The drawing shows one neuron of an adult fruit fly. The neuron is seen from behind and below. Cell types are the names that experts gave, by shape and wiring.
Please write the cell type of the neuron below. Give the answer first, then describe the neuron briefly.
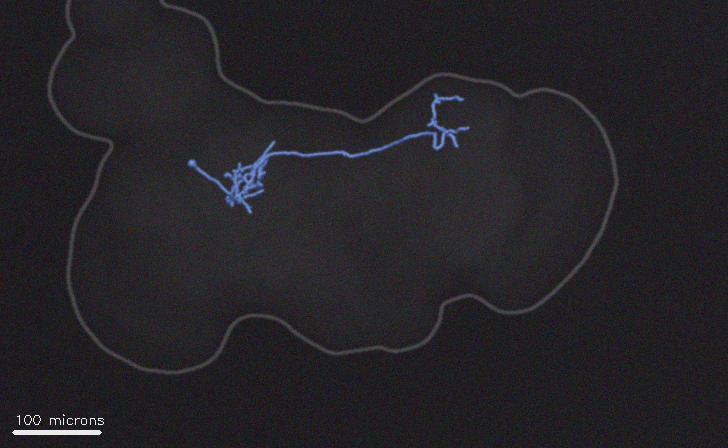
Its cell type is PLP156. Its broad class is central-brain intrinsic neuron. By the scale bar it is about 350 microns wide in this view. In this view it is wider than it is tall.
